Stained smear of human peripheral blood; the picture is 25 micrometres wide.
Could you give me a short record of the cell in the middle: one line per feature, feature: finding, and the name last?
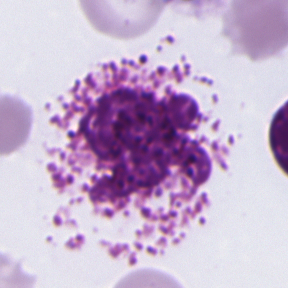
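Border: none sharp; granules scatter loosely into the background
Granules: coarse, round, dark purple
Overlap: granules lie over the nucleus, partly hiding it
Nucleus: deep purple, close in colour to the granules
Name: basophil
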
